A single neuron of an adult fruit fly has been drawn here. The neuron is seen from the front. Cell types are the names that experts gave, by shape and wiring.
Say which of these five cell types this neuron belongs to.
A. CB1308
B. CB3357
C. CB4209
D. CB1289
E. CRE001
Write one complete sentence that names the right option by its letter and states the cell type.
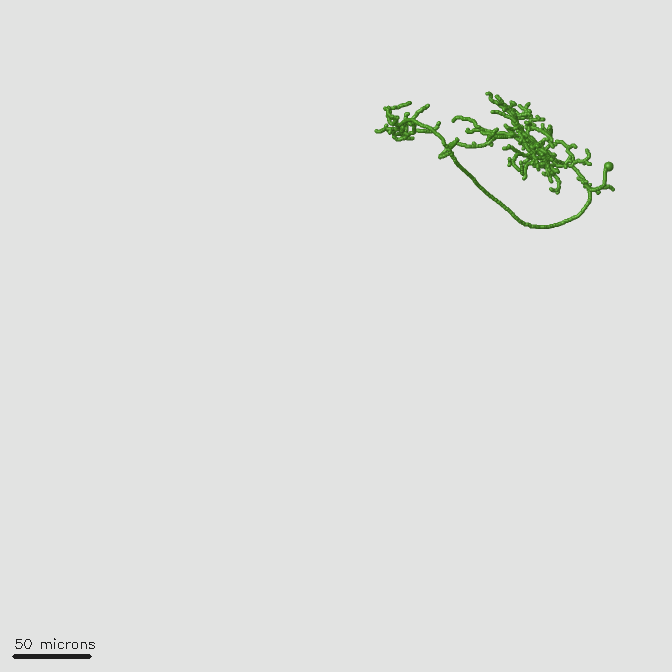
Identified by cell type, the neuron is CB3357 from option B.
